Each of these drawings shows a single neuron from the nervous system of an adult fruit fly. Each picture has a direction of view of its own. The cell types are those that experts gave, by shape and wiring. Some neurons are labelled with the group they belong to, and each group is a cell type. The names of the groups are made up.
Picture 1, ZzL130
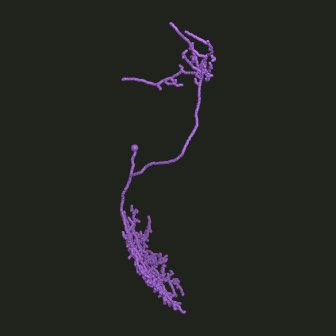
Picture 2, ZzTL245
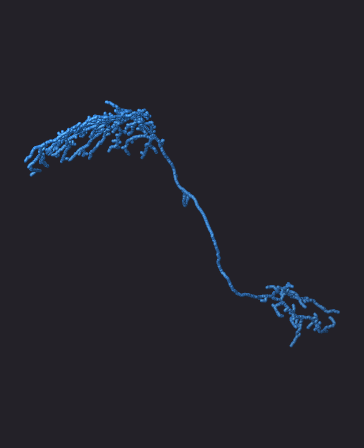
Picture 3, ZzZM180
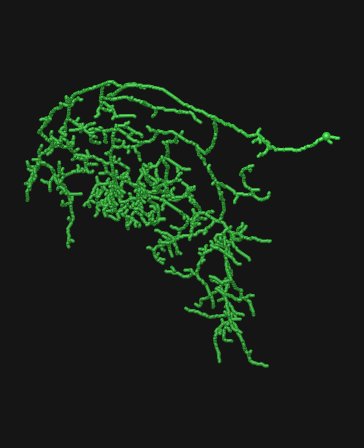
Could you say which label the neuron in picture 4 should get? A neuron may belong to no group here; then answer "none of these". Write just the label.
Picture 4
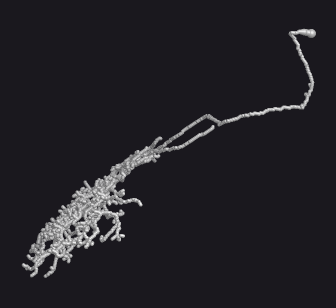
ZzZM180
